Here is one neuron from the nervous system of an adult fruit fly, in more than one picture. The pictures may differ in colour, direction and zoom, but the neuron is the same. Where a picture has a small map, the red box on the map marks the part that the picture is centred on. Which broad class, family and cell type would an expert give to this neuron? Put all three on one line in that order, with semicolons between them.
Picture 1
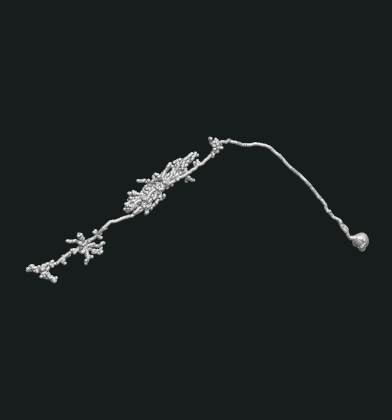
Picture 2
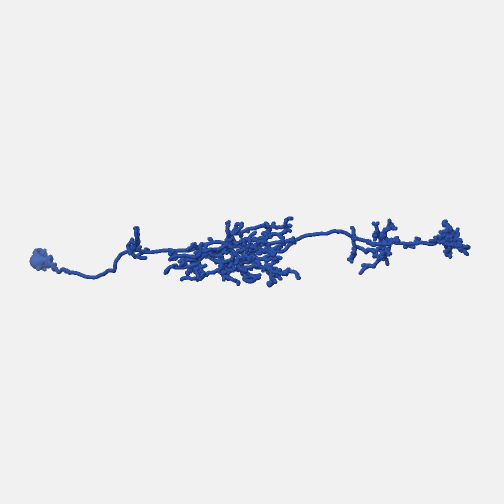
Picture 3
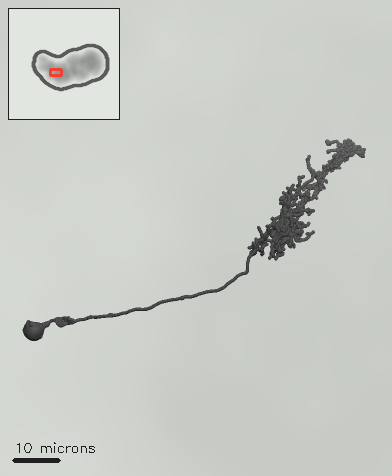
optic-lobe intrinsic neuron; Mi; Mi4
